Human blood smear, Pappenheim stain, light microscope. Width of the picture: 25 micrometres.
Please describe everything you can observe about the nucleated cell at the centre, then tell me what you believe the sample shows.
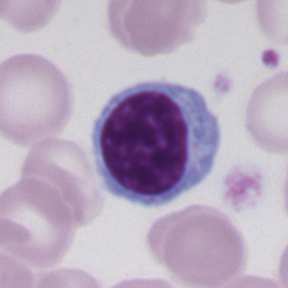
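The nucleus is round, with no indentation or notch, and sits off-centre toward the left side. Its chromatin is dark purple and condensed into coarse clumps. Around it the cytoplasm forms a wider crescent on the right and only a thin rim on the left. The cell is about 11 micrometres across, and the nucleus, about 9 by 8 micrometres, fills about 60% of the cell's area. It's a typical lymphocyte.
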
